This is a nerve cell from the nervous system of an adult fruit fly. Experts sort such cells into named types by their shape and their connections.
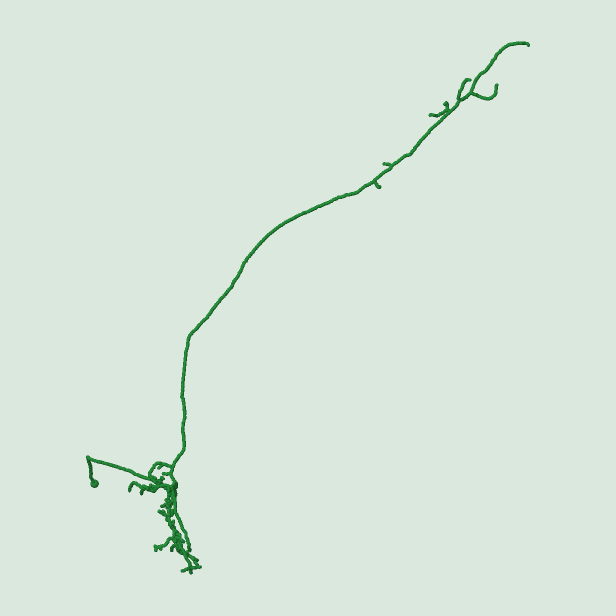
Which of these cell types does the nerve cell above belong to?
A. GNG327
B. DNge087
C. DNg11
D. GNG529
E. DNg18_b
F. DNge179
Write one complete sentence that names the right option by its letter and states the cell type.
From the options, E supplies the nerve cell's cell type, DNg18_b.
